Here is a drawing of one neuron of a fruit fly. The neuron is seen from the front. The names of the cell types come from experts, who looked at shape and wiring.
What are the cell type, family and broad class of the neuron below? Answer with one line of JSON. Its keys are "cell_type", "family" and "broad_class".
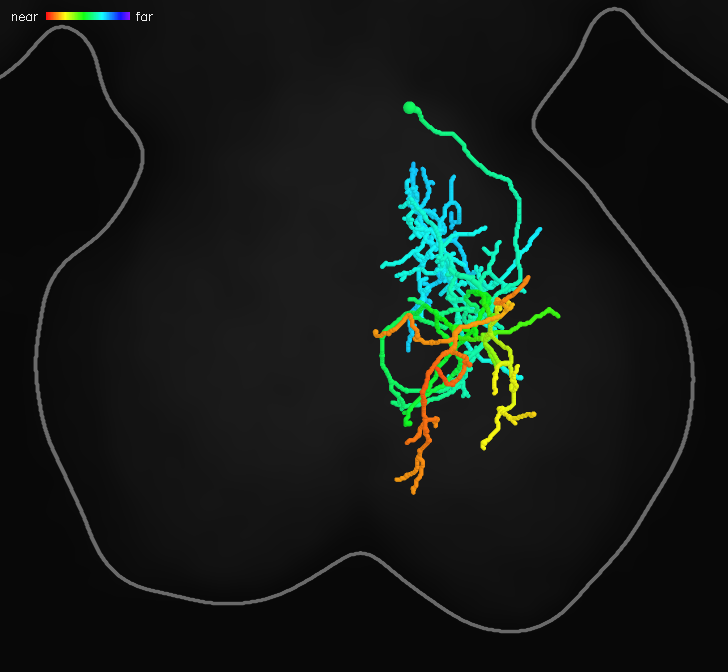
{"cell_type": "IN17A066", "family": "hemilineage 17A", "broad_class": "nerve-cord intrinsic neuron"}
